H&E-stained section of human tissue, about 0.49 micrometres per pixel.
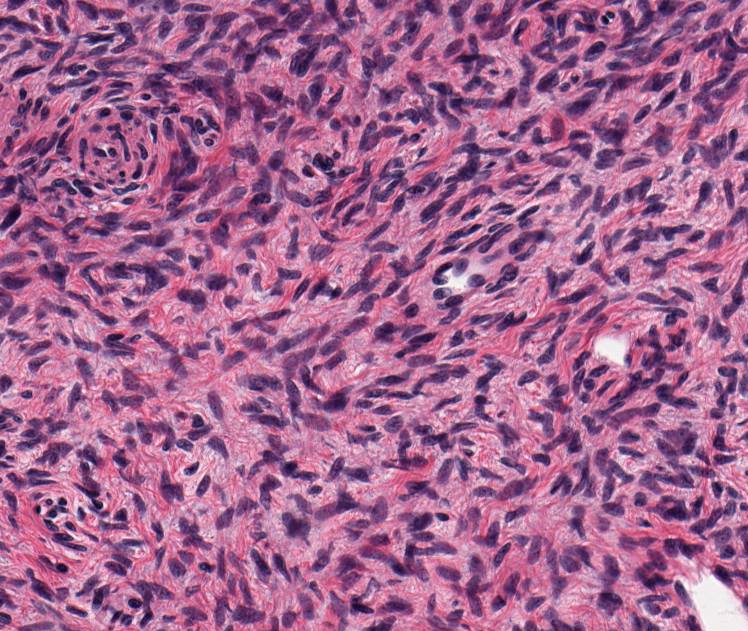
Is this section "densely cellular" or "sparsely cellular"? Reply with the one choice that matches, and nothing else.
Densely cellular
